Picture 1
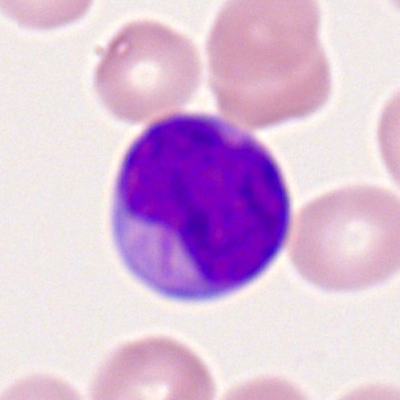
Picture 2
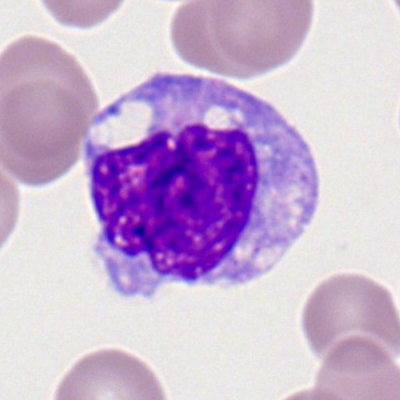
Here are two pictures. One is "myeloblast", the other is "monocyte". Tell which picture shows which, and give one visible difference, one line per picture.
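In picture 1 we see a myeloblast: No vacuoles are seen in the cytoplasm.
In picture 2 we see a monocyte: Two clear vacuoles lie in the upper part of the cytoplasm.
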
